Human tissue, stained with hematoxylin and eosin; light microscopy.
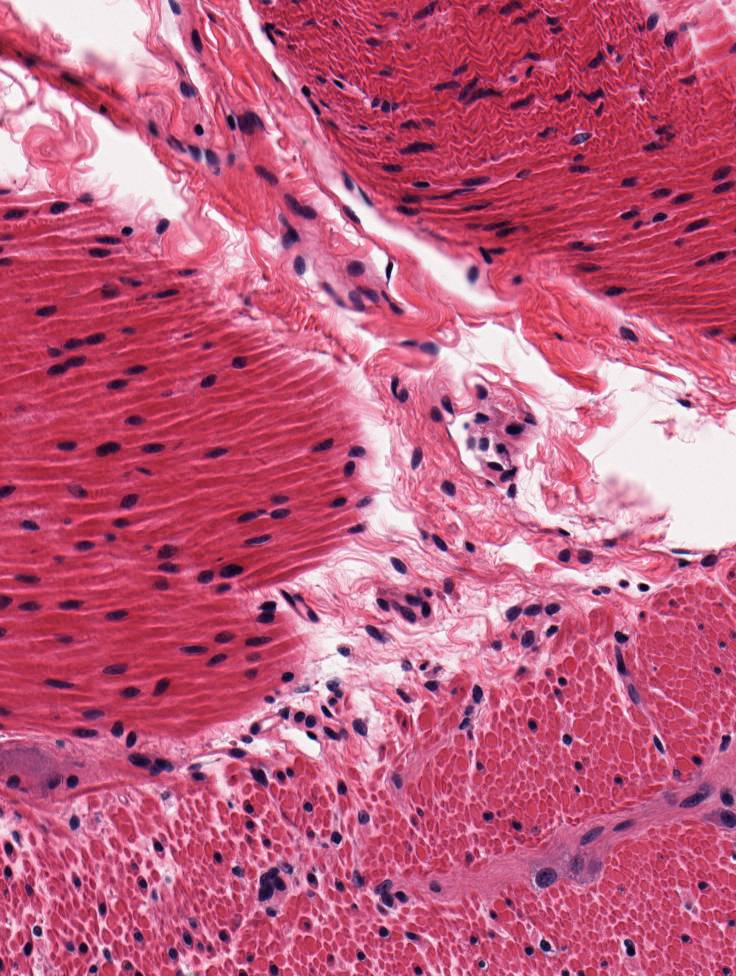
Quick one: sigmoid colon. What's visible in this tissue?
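Field: mostly smooth muscle bundles separated by strands of loose connective tissue. Lower part: smooth muscle cells cut across, seen as small rounded pink profiles. Lengthwise bundles: nuclei elongated, cigar-shaped. Cross-striations: none in the muscle cells.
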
